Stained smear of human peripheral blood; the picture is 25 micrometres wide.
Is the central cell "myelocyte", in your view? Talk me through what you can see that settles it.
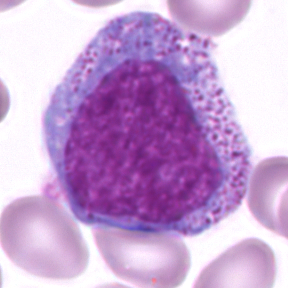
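Cytoplasm: this cell's cytoplasm is pale blue.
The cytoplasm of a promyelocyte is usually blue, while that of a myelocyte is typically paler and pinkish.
The pale blue cytoplasm therefore goes with promyelocyte rather than myelocyte. Granules: dark purple granules lie in the cytoplasm, most densely on the right side of the cell.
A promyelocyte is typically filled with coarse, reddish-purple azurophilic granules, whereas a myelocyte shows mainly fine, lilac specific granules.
Dark purple granules are not the lilac kind expected of a myelocyte and sit better with promyelocyte. Nucleus: a single unlobed mass, about 14 micrometres across. Surroundings: red cells press against the lower edge of the cell. On these features the cell is a promyelocyte, and the name myelocyte does not fit.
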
